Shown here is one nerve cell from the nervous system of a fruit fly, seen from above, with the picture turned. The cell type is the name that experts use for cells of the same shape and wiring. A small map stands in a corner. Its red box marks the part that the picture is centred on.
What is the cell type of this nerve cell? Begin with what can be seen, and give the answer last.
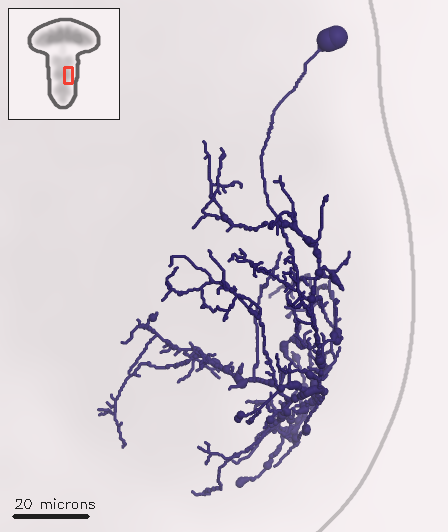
The cell body can be seen at the upper right of the picture. By the scale bar it is about 120 microns tall in this view. The picture shows dozens of branch ends. It is a nerve-cord intrinsic neuron. It is of cell type IN08A026.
